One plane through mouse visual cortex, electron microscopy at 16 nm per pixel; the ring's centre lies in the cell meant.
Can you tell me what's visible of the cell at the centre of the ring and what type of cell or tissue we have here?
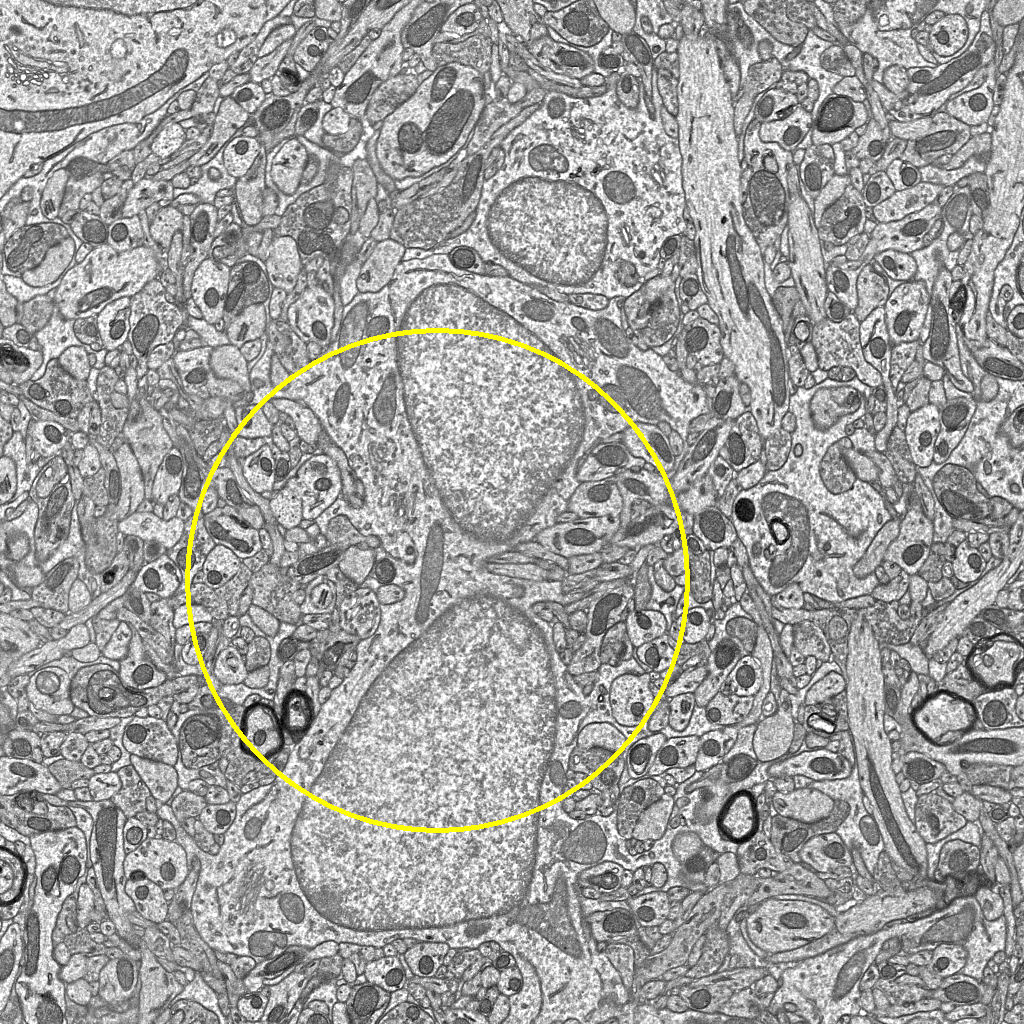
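Nucleus oval, narrowing to a blunt tip at its upper end. Extends below the ring; seen whole in the wide view. Envelope smooth, no deep folds. A second large, pale nucleus lies directly above, close to the upper tip. Cell at the ring centre: astrocyte.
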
